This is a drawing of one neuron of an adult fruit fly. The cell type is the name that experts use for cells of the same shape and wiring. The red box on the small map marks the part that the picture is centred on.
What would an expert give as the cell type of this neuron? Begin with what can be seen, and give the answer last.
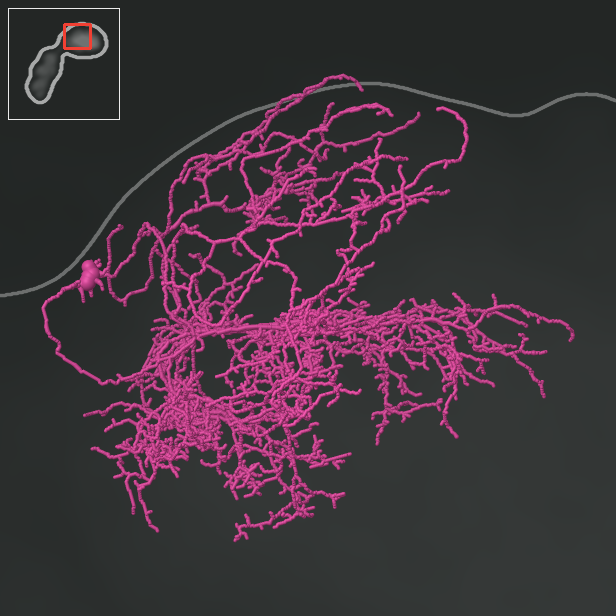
The cell body can be seen on the left of the picture. More than a hundred branch ends can be seen. It is a central-brain intrinsic neuron. Its cell type is GNG298.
